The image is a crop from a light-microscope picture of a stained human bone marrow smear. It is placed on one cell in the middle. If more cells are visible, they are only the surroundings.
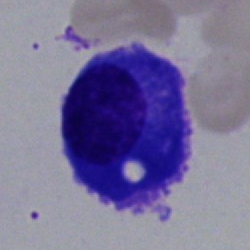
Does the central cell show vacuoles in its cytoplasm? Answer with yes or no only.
Yes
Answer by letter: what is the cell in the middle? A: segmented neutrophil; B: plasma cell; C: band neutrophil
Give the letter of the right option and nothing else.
B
